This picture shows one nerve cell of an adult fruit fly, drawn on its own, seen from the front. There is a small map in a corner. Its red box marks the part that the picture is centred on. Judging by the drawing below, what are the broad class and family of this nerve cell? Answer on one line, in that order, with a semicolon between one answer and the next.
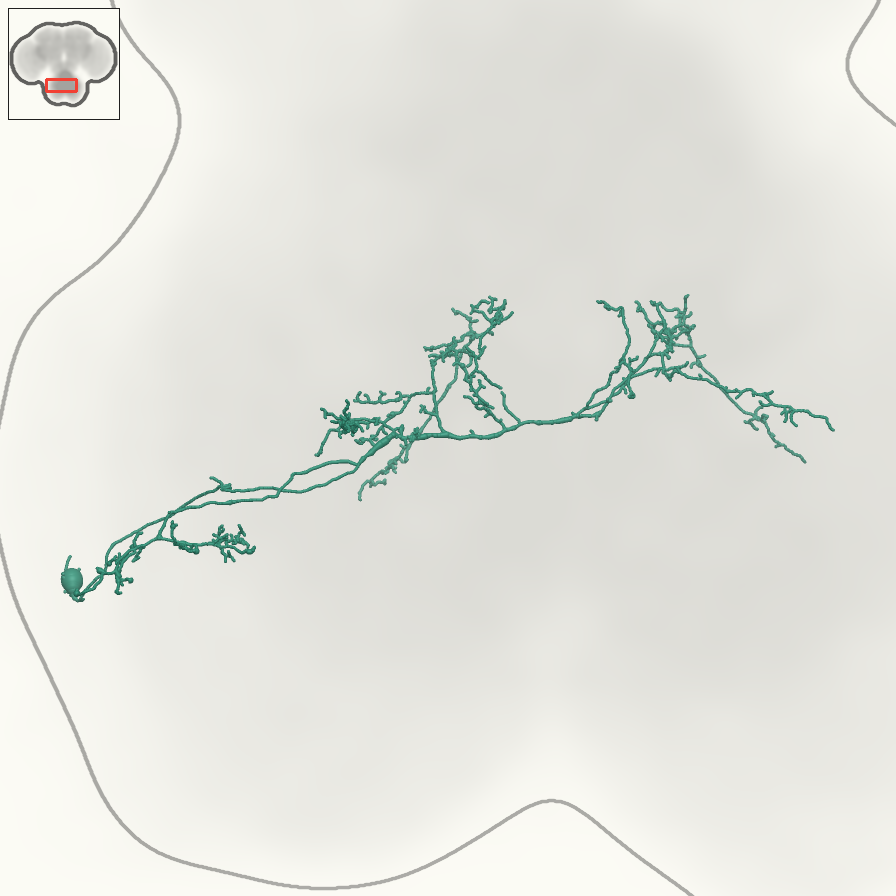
nerve-cord intrinsic neuron; hemilineage 21A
